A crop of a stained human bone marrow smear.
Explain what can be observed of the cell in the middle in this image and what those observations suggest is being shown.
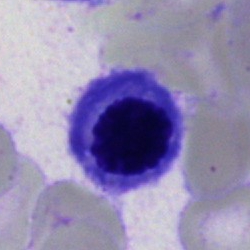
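Very dark, coarsely clumped chromatin is present, and no nucleoli are visible in the nucleus. The cytoplasm is deep blue, with no granules seen. This cell is an erythroblast.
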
